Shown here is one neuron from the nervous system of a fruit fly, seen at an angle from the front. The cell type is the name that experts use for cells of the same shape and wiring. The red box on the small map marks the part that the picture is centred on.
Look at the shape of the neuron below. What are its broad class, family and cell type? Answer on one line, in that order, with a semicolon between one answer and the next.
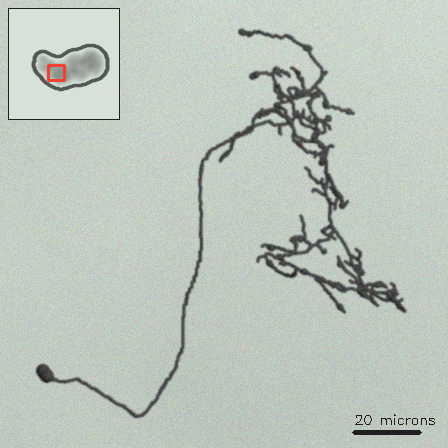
nerve-cord intrinsic neuron; hemilineage 03B; IN03B092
